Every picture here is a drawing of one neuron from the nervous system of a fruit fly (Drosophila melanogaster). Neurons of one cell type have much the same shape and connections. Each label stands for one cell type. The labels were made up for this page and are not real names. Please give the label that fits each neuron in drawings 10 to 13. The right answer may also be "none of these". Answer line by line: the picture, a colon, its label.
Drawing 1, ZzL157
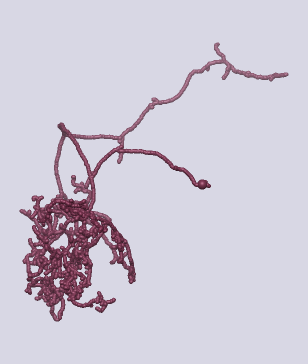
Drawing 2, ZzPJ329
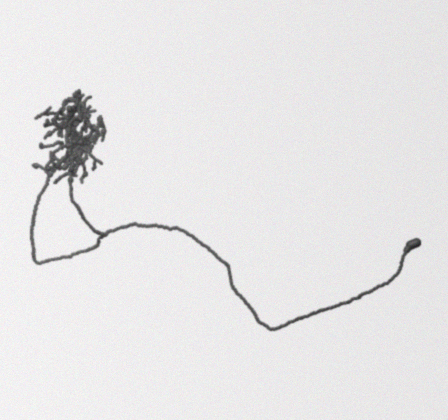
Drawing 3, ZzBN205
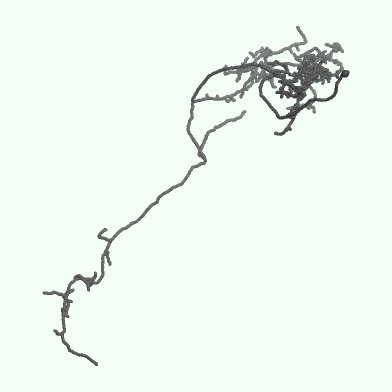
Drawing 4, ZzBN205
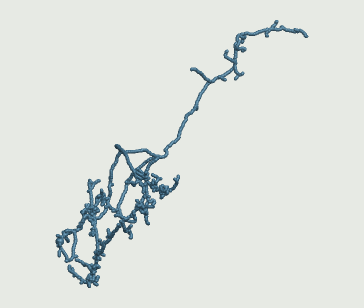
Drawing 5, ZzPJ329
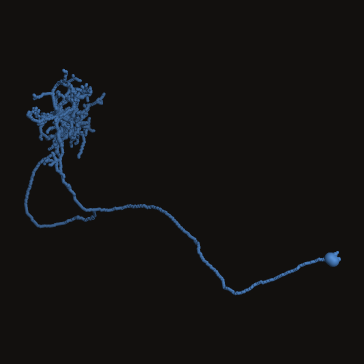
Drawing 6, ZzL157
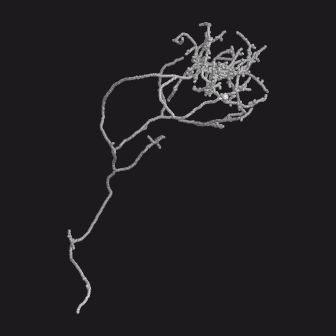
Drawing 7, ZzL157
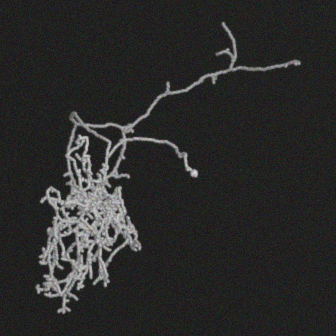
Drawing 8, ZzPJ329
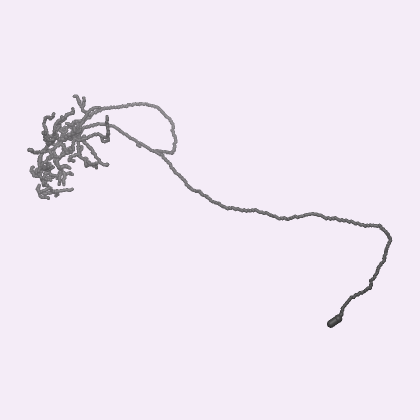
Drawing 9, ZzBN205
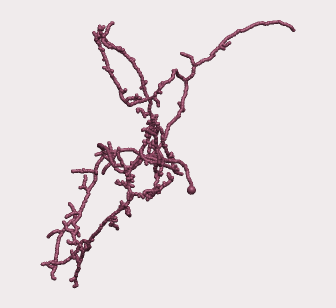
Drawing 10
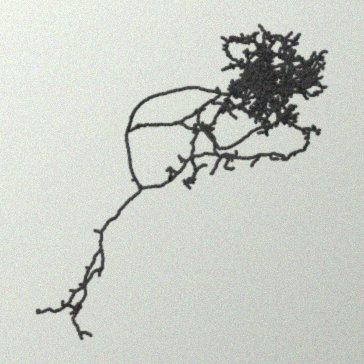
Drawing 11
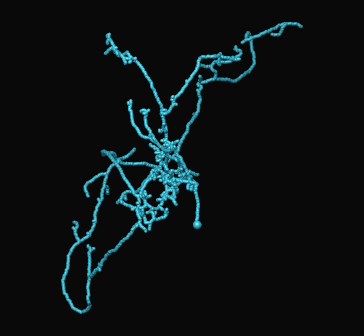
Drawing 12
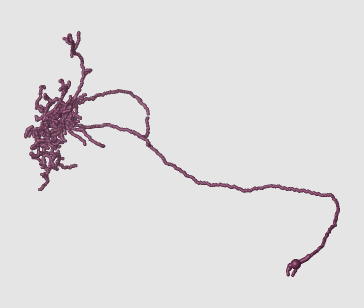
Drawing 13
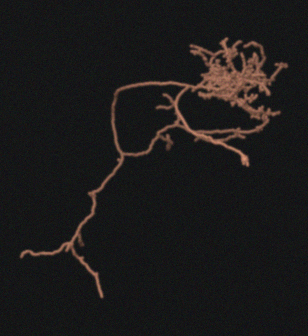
10: ZzL157
11: ZzBN205
12: ZzPJ329
13: ZzL157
